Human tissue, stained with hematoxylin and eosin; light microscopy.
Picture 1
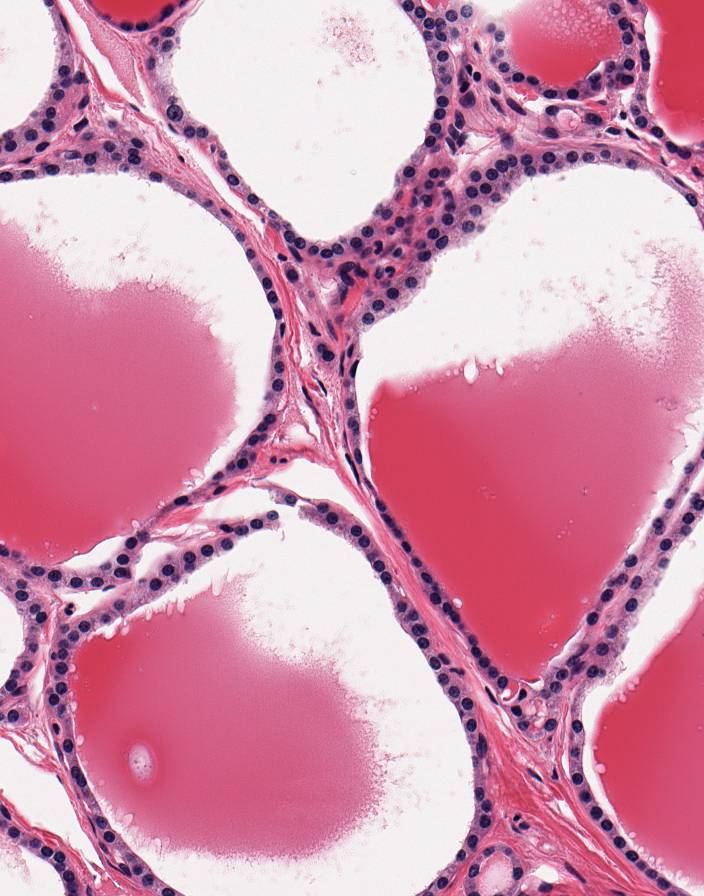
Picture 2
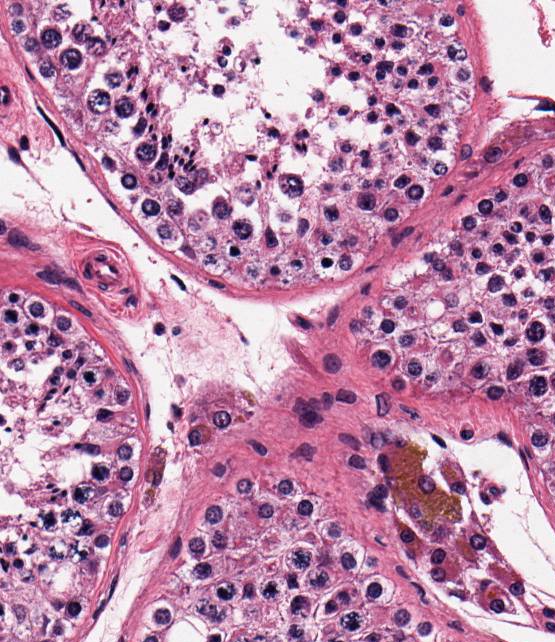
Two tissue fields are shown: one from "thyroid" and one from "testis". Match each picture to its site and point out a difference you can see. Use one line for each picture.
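Picture 1 shows tissue from the thyroid. Each follicle is lined by a single layer of cuboidal epithelial cells.
Picture 2 shows tissue from the testis. The tubules are lined by many layers of germ cells, several with large round nuclei holding coarse clumped chromatin.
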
